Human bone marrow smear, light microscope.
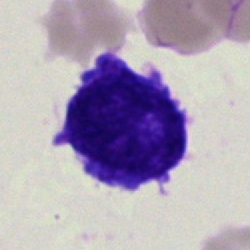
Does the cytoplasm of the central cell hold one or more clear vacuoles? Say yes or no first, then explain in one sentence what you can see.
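No. No clear vacuoles are seen in the cell.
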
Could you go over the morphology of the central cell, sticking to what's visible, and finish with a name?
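This roughly round cell has a ragged, uneven edge, with small short projections from the rim, clearest at left and bottom. Its scant cytoplasm is a thin dark blue-purple rim around the nucleus. The chromatin is dense and dark purple, faintly mottled. It is a blast.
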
